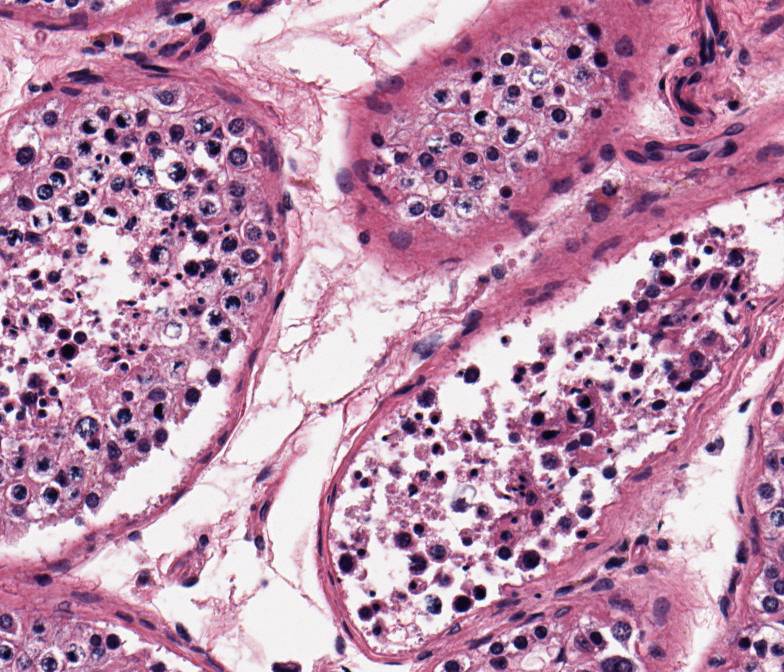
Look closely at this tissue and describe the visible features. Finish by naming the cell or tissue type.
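Several rounded to oval tubules lie in cross-section, separated by interstitial tissue. Large round cells with coarse, dark-speckled nuclear chromatin fill the upper middle tubule. The lower right tubule holds many small, dense, very dark round nuclei amid pale granular debris. Central interstitial tissue is pale and loose, with fine wispy pink strands and open spaces. The tissue is testis.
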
